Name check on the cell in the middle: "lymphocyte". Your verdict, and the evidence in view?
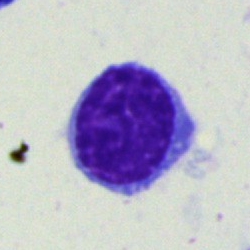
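Look first at the nucleus: no distinct nucleoli are visible.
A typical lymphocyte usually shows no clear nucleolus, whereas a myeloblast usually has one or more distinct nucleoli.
So lymphocyte fits here, and blast does not. The outline is smooth and roughly round, and the cytoplasm shows no visible granules. No other cell touches it, and a small dark brown particle lies to its left.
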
